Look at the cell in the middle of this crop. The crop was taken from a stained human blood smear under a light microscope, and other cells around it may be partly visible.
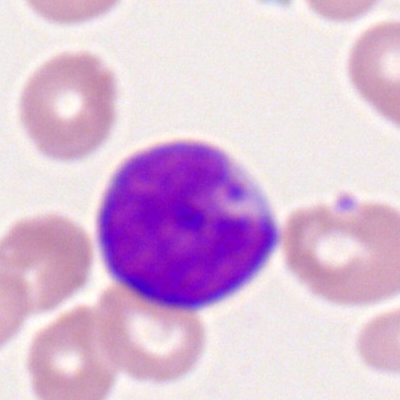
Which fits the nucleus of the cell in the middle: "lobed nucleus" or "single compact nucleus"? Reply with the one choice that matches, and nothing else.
Single compact nucleus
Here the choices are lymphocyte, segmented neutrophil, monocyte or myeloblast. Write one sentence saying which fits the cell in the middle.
The cell nearest the centre of this crop is a myeloblast.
